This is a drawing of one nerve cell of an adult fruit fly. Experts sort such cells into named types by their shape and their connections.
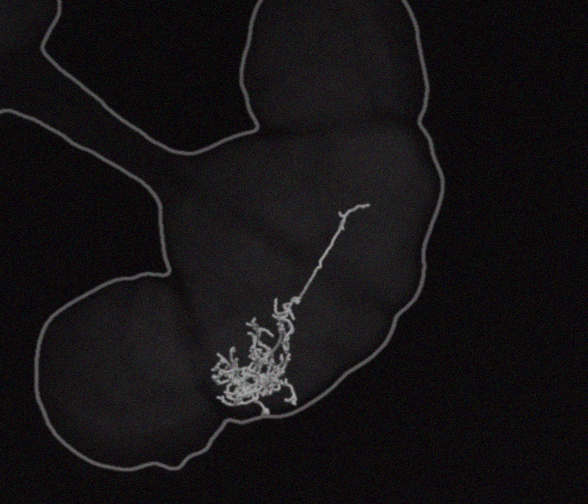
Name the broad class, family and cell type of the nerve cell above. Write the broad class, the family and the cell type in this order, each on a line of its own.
central-brain intrinsic neuron
hemilineage VLPl2_medial
CB3561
